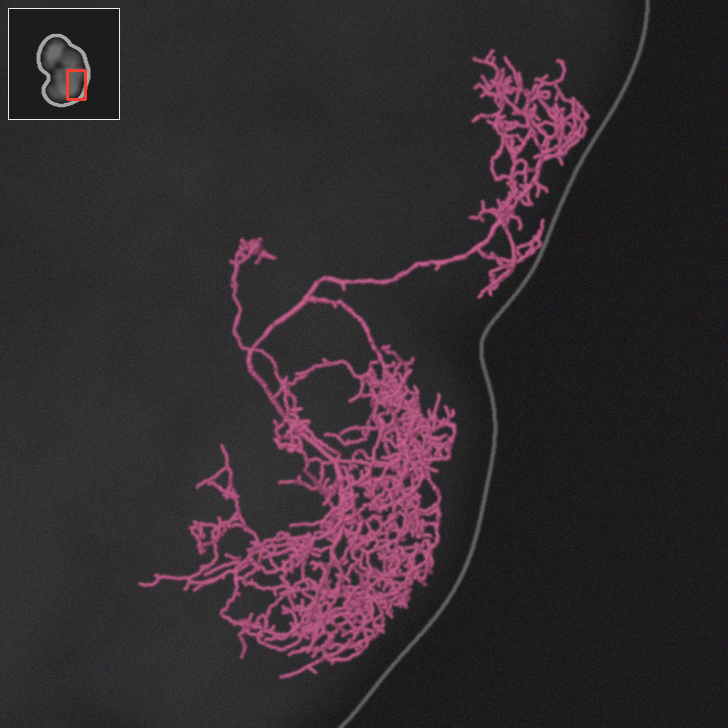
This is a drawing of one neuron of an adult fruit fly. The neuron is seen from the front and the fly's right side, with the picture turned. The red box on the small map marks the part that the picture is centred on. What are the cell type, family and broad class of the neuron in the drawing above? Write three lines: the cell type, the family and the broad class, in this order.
5-HTPMPD01
hemilineage DM4_dorsal
central-brain intrinsic neuron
